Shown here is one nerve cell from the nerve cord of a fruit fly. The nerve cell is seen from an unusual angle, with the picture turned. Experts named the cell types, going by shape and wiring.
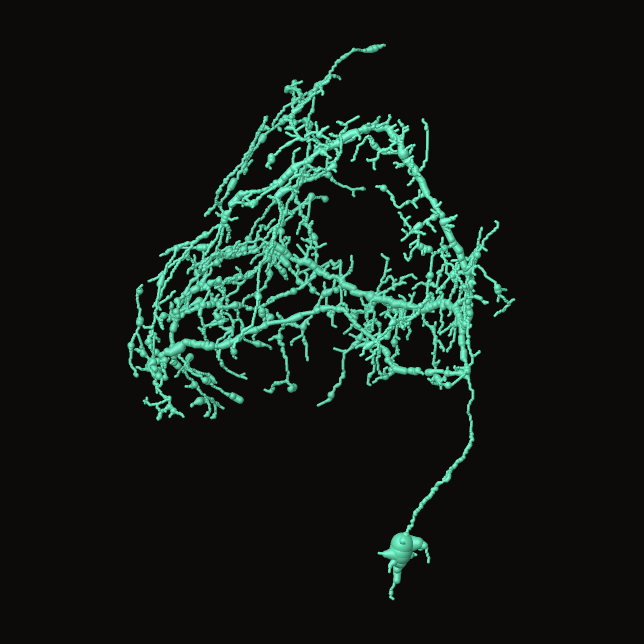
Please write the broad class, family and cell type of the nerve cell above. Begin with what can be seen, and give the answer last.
More than a hundred branch ends can be seen. In this view it is taller than it is wide. This is a nerve-cord intrinsic neuron. The family is hemilineage 04B. Its cell type is IN04B007.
